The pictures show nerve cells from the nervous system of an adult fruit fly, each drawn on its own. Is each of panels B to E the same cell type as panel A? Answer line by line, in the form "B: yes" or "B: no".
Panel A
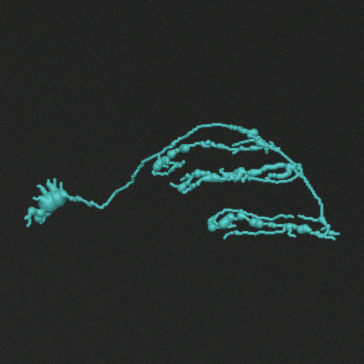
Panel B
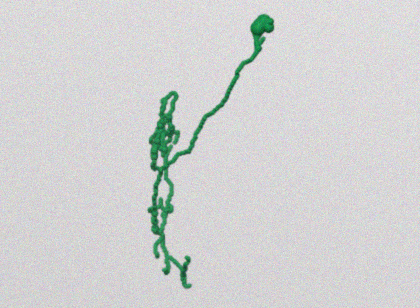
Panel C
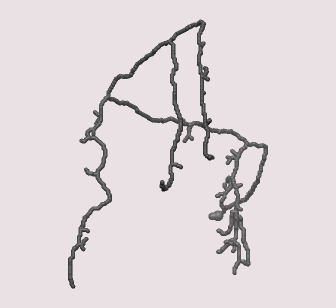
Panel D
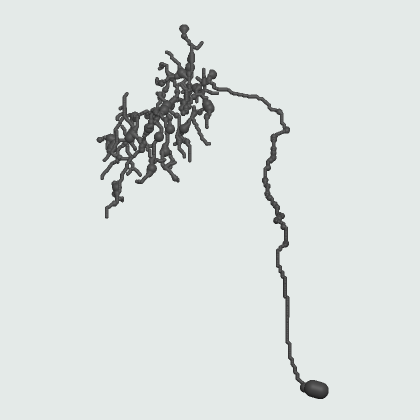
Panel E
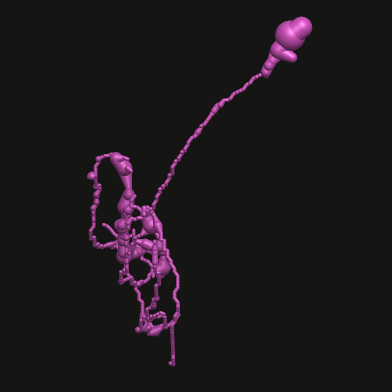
B: yes
C: no
D: no
E: yes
